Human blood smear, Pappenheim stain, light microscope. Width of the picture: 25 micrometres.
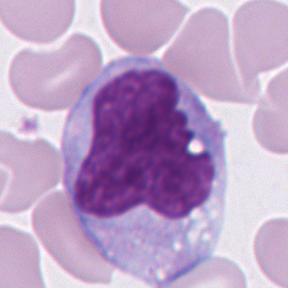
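Monocyte in a stained smear of peripheral blood. First, the nucleus is folded into lobes, and a notch in its lower edge gives it a heart-like outline. Next, the cytoplasm is abundant and pale grey-blue, lying mostly below the nucleus. Last, several small clear vacuoles sit in the cytoplasm, mostly in its lower part.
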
